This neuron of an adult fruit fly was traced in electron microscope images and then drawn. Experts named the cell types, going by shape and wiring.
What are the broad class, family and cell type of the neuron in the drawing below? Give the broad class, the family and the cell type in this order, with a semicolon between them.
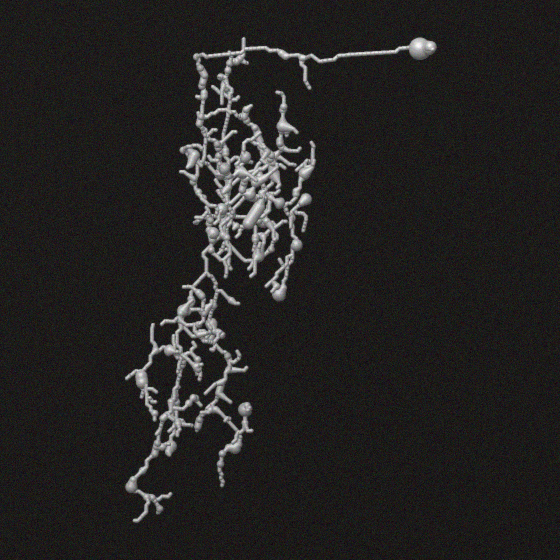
optic-lobe intrinsic neuron; Cm; Cm7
